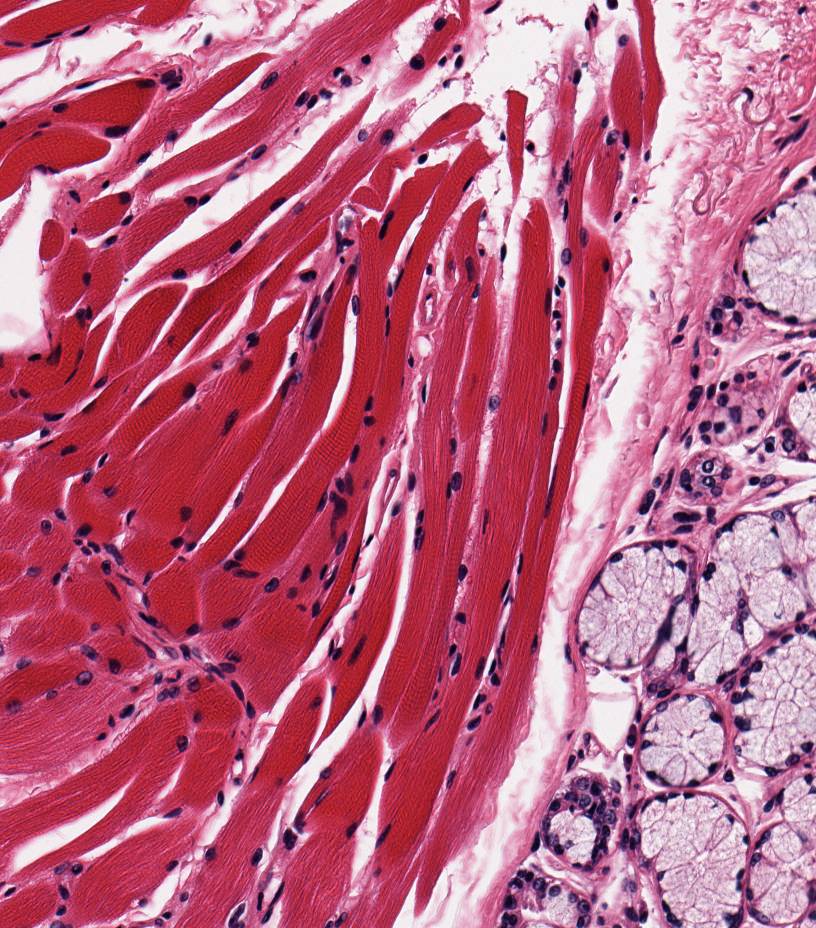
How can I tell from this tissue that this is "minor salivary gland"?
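First item, the acini on the right: their cytoplasm is pale and foamy, and their dark nuclei are flattened against their bases.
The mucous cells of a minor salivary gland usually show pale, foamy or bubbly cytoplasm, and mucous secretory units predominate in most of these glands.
On that point, these acini go with the name. Second item, the middle of the field: long muscle fibres run roughly top to bottom, with flattened nuclei at the fibre edges. Third item: no fat cells are seen.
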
